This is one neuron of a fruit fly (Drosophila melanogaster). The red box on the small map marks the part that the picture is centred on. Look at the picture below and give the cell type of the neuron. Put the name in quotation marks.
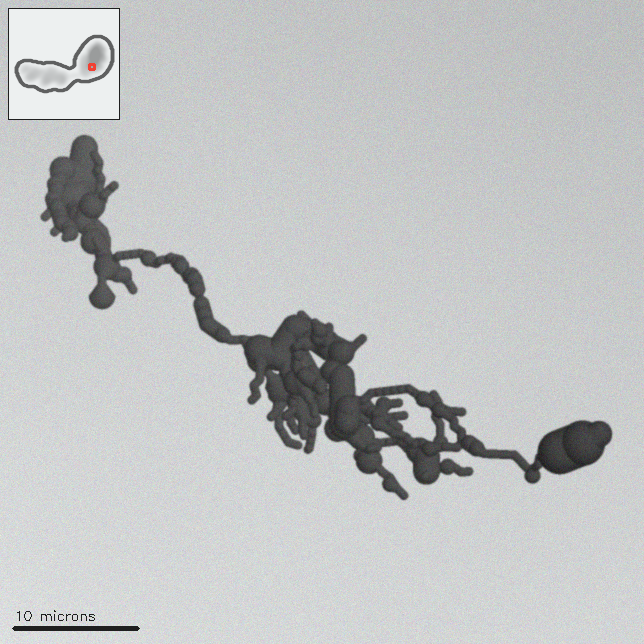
"Mi9"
